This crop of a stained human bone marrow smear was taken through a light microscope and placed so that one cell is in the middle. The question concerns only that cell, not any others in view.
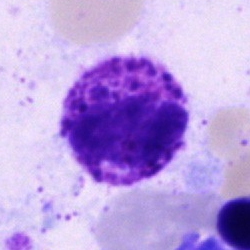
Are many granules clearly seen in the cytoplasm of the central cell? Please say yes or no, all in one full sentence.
Yes, there are many visible granules in its cytoplasm.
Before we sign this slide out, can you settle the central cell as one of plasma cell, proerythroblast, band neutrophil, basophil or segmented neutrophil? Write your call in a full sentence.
Here the centrally located cell is a basophil.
